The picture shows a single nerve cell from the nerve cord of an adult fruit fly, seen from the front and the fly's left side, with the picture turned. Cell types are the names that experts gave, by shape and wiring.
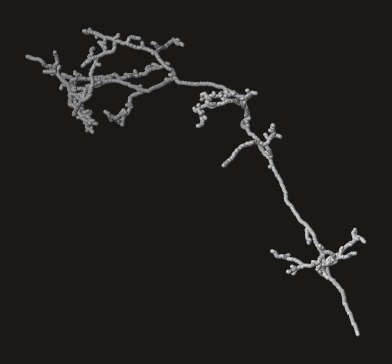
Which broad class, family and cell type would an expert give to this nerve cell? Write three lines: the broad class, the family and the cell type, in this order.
descending neuron
DNg
DNg21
